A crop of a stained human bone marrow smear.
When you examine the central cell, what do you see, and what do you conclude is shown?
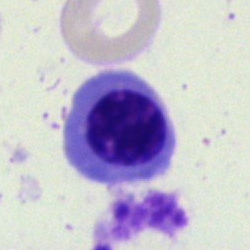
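Looking at the outline first: smooth, roughly oval, no surface projections. The chromatin is dark purple and coarsely clumped, with small paler patches between the clumps. A moderate rim of pale-to-medium blue cytoplasm surrounds the nucleus, widest on the left and lower side, and I see no vacuoles in it. So this is an erythroblast.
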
